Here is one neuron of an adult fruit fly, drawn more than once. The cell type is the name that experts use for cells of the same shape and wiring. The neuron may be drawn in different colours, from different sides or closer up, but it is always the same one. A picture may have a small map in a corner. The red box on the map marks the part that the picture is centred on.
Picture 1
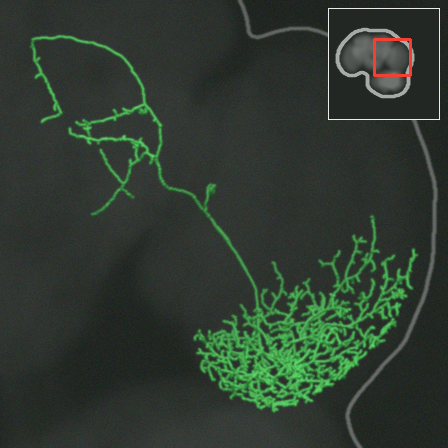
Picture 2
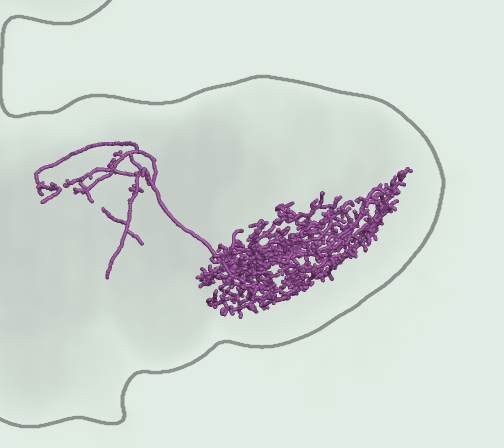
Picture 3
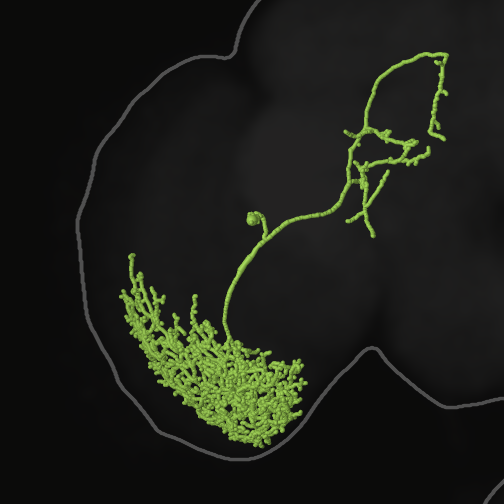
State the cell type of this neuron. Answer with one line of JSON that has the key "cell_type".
{"cell_type": "MeVP24"}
